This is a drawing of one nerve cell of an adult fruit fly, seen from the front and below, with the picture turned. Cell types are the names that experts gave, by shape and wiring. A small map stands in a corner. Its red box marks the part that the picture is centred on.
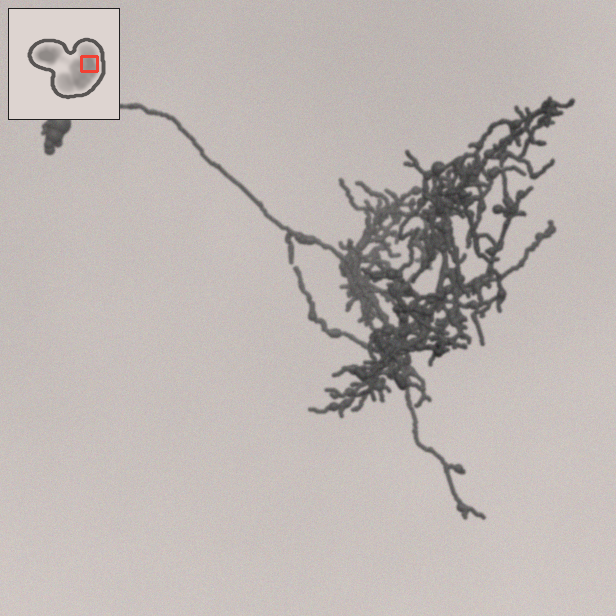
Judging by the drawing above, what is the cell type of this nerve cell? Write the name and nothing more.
LHPV1d1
